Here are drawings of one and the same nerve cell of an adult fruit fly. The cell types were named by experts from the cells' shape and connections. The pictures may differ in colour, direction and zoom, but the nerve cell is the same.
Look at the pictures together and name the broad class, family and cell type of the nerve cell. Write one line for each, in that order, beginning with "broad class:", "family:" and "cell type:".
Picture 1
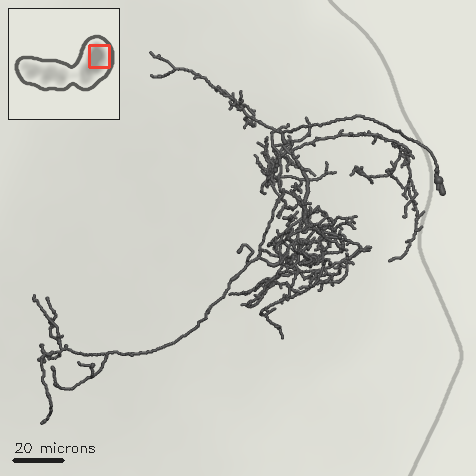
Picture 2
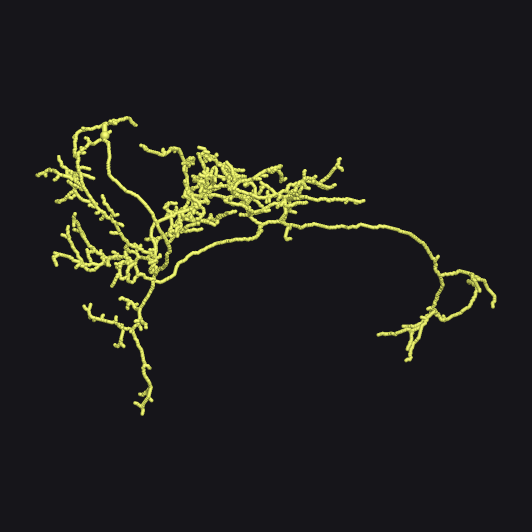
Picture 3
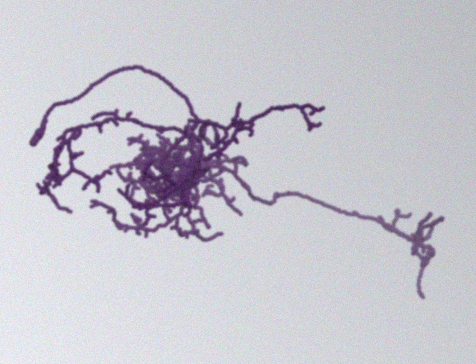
broad class: central-brain intrinsic neuron
family: hemilineage CREa2_ventral
cell type: LAL022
